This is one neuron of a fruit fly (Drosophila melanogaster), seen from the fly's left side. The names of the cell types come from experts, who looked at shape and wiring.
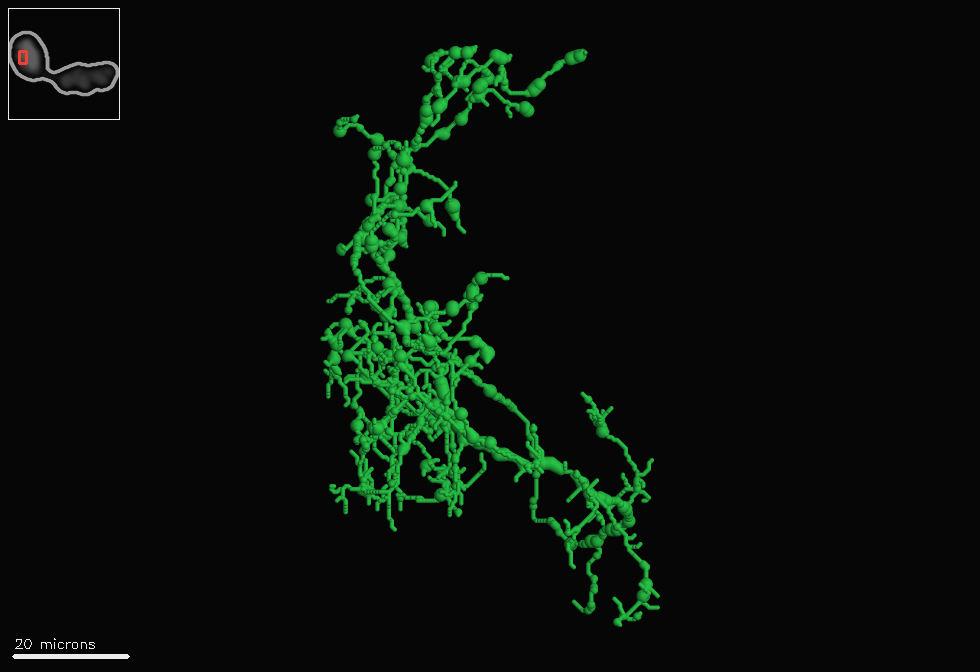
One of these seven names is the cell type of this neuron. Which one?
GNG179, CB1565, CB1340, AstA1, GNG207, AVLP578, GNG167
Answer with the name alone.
CB1565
